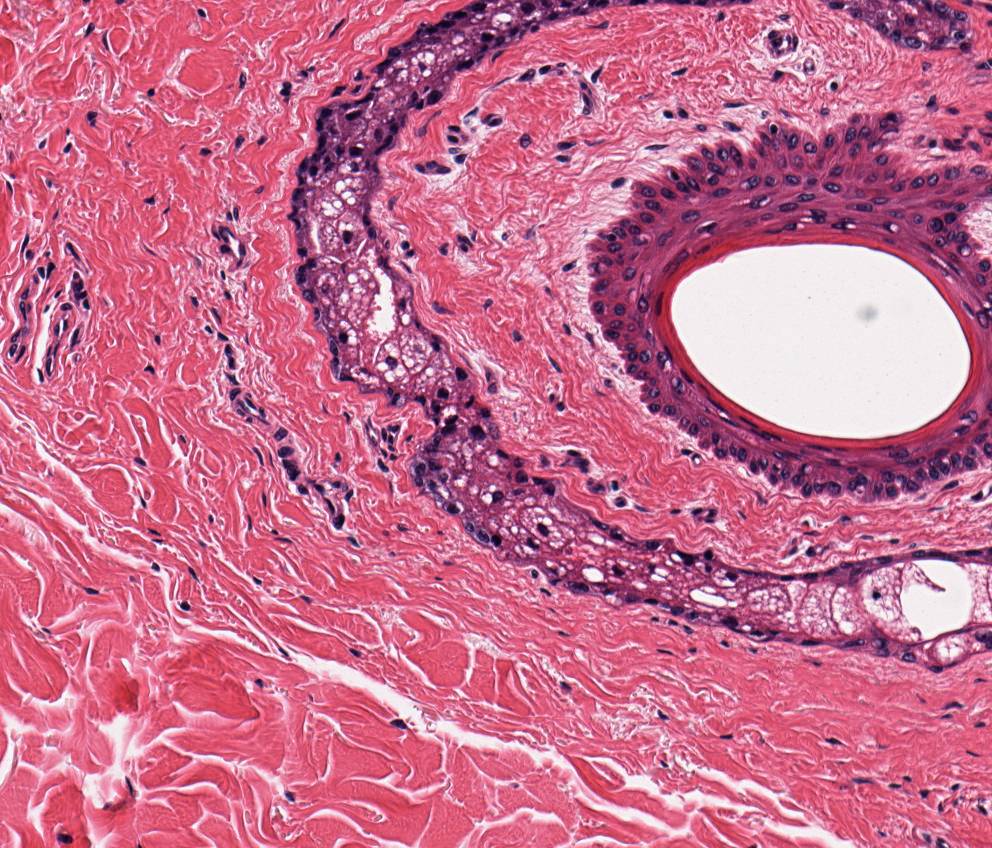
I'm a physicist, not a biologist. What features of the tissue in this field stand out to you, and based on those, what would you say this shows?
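First, the lumen: a thin, bright red, glassy band lines it directly. Next, a band of pink collagen borders the epithelium around the lumen and separates it from an arc of cells with pale, bubbly, vacuolated cytoplasm, curving around the left and lower sides of the ringed lumen. Last, coarse, thick pink collagen bundles cut in varied directions fill the lower left. This is skin of the suprapubic region.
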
